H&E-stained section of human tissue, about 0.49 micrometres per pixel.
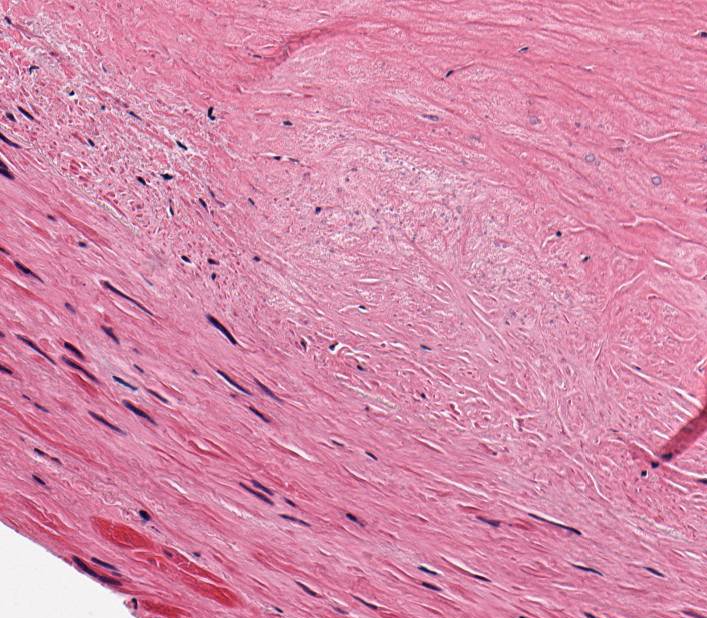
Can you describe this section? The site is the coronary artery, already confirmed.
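Two zones are present. A more cellular band of spindle cells occupies the lower left, its cells and fibres lying parallel; their nuclei are elongated, dark and cigar-shaped, some slightly wavy. The upper centre and right form a paler, sparsely nucleated zone with a loose, frayed, finely fibrillary pink texture and only a few small scattered nuclei.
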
